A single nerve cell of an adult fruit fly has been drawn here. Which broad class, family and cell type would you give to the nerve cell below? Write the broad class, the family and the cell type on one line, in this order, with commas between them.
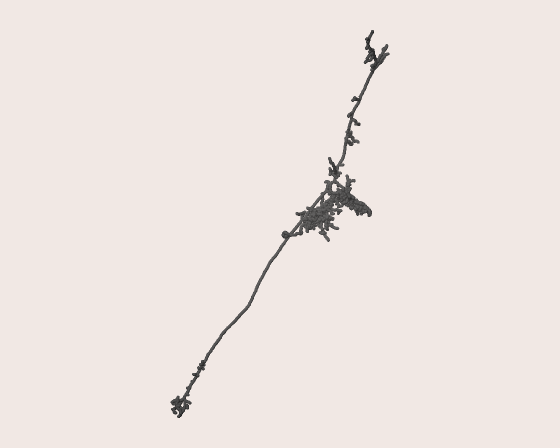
ascending neuron, hemilineage 17A, AN17A018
